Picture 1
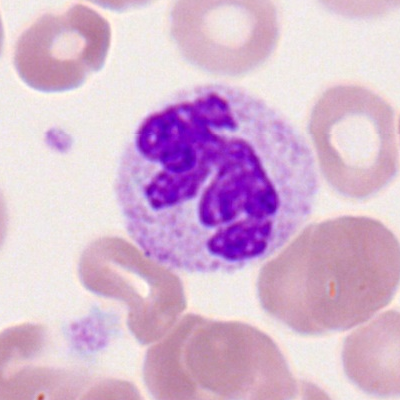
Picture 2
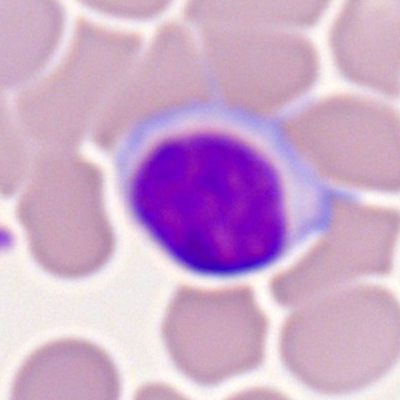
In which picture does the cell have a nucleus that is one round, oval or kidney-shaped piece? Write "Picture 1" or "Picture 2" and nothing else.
Picture 2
